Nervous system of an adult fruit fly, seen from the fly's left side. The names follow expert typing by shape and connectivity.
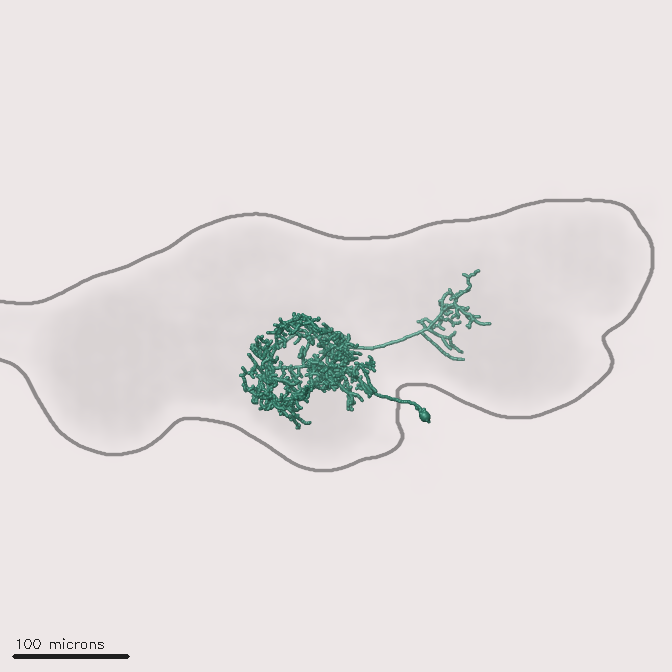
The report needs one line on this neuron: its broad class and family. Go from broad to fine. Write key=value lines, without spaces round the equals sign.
broad_class=nerve-cord intrinsic neuron
family=hemilineage 19B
